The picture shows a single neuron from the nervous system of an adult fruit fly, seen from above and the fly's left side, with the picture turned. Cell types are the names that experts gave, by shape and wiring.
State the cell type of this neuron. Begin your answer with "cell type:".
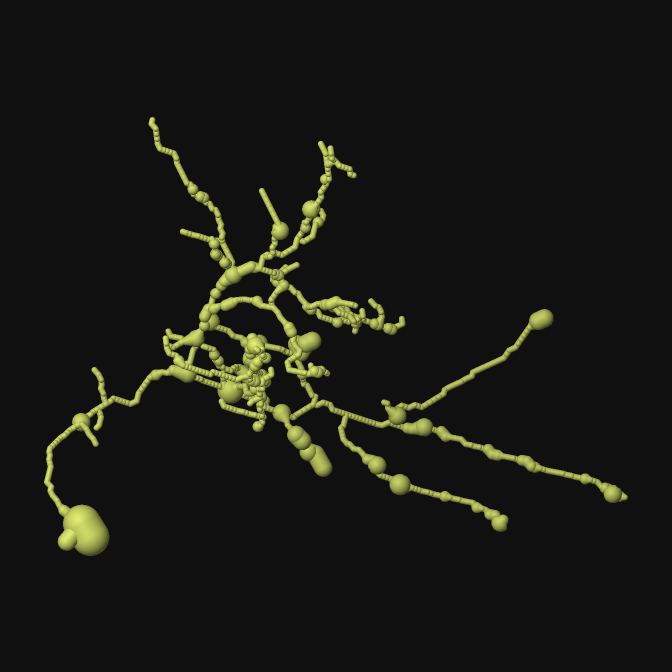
cell type: IN01B073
